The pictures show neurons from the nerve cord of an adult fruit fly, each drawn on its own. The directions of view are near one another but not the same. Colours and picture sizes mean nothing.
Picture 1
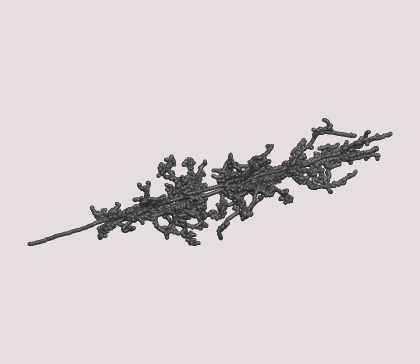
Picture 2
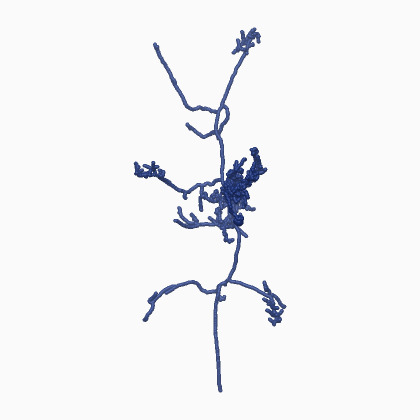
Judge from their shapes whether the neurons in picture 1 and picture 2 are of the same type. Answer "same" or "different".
different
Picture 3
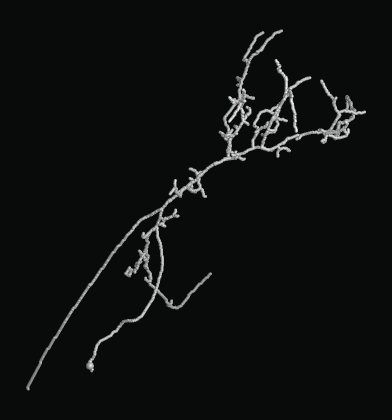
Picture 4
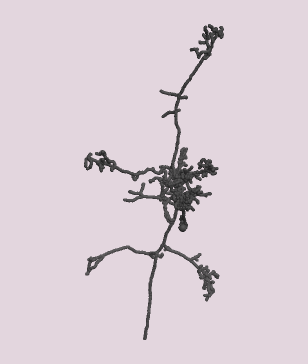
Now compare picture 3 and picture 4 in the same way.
different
